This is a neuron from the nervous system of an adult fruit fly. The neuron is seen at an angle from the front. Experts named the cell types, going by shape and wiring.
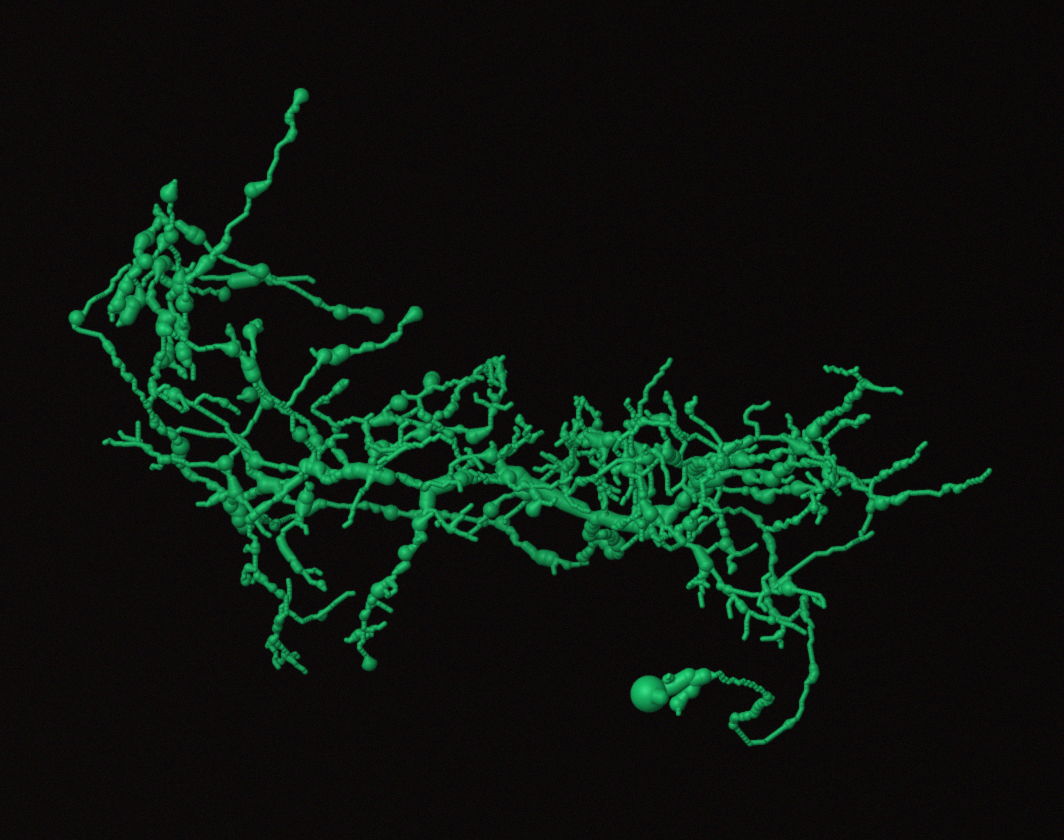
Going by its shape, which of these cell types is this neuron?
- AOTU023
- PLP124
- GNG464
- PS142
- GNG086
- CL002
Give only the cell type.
GNG086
